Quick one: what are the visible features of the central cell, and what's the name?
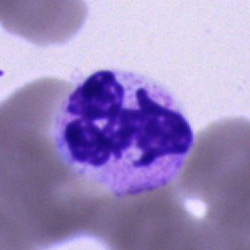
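Outline roughly round. Nucleus divided into several irregular lobes, joined together. Cytoplasm with fine, small pinkish-purple granules; no vacuoles seen. Segmented neutrophil.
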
